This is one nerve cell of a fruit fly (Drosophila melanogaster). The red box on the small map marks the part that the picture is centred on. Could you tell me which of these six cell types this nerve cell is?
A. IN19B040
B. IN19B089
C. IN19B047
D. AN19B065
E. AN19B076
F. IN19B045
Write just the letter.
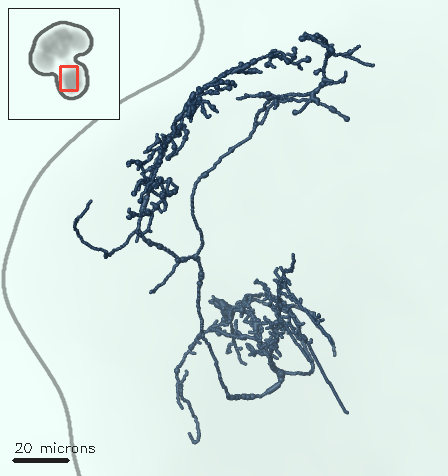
A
